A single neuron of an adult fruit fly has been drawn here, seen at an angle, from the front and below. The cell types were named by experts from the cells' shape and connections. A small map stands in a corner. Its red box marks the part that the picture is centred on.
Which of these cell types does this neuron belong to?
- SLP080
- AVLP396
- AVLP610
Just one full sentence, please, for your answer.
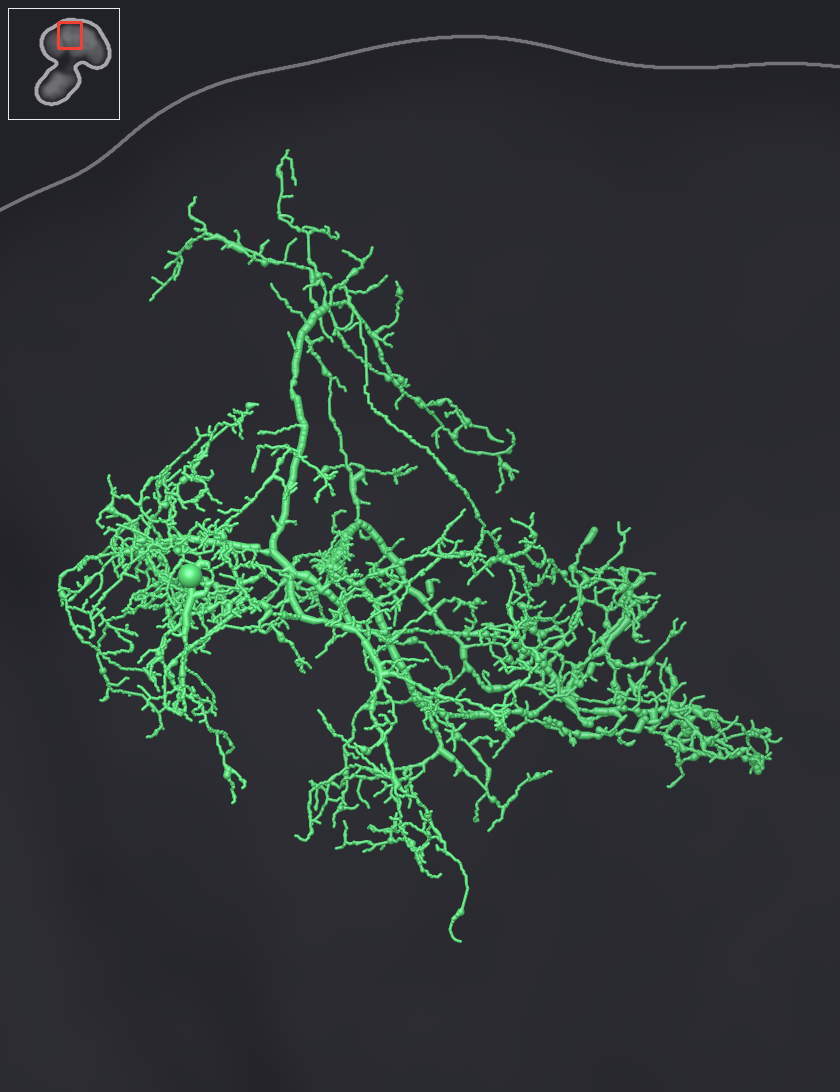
This neuron falls under the cell type AVLP396.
